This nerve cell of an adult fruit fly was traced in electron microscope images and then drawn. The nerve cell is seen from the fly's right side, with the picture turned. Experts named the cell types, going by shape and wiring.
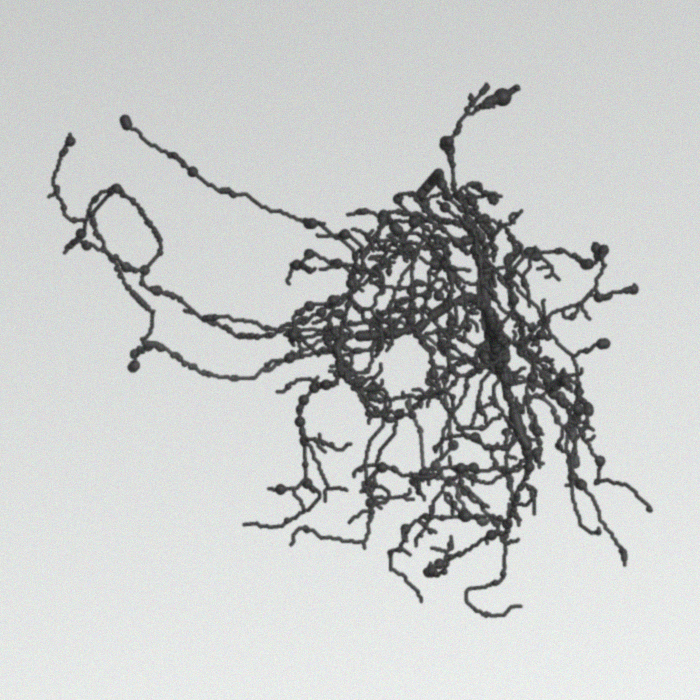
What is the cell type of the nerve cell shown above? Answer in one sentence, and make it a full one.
The cell type to which this nerve cell belongs is AVLP444.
